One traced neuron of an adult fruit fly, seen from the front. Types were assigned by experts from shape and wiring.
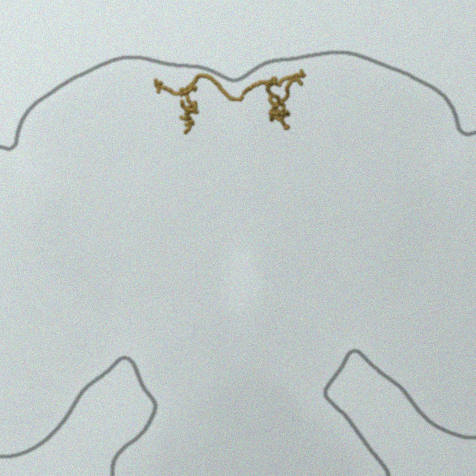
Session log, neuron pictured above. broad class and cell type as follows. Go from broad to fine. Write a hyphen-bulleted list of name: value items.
- broad class: central-brain intrinsic neuron
- cell type: SLP393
